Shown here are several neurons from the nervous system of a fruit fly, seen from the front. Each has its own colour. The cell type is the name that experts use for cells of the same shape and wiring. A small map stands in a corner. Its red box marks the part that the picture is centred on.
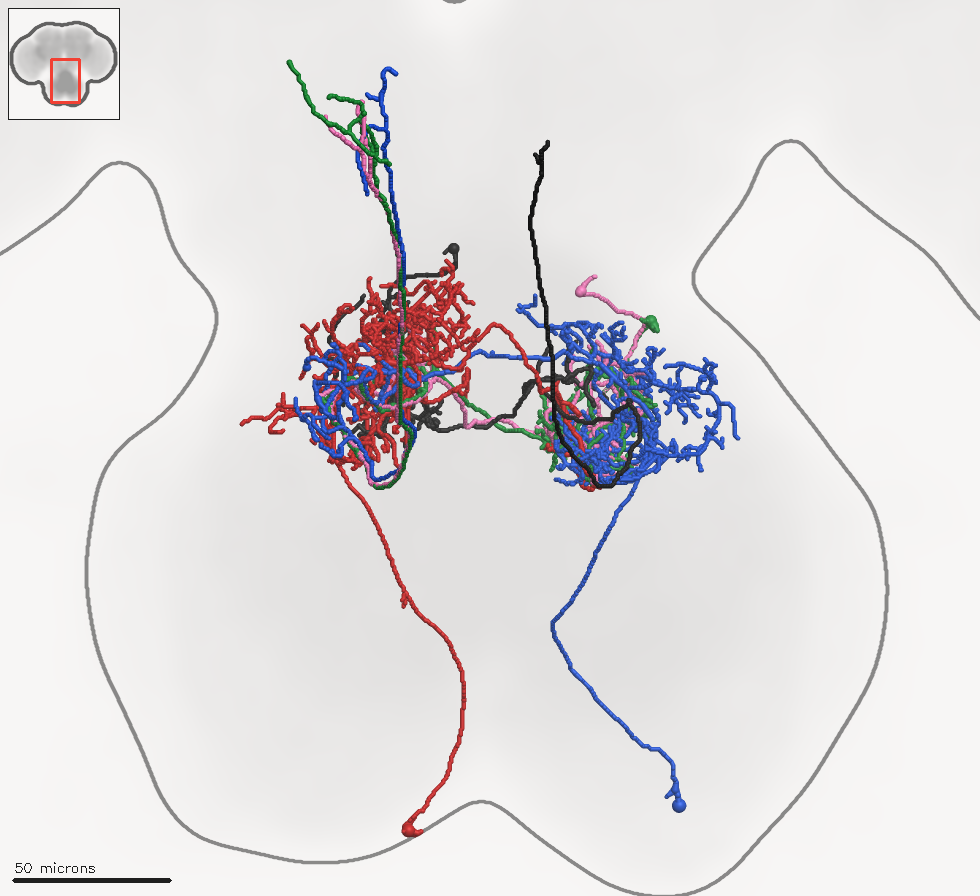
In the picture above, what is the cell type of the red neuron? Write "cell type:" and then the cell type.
cell type: IN06A013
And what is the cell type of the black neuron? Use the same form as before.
cell type: AN19B061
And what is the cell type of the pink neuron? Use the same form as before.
cell type: AN19B076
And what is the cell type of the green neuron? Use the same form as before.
cell type: AN19B093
